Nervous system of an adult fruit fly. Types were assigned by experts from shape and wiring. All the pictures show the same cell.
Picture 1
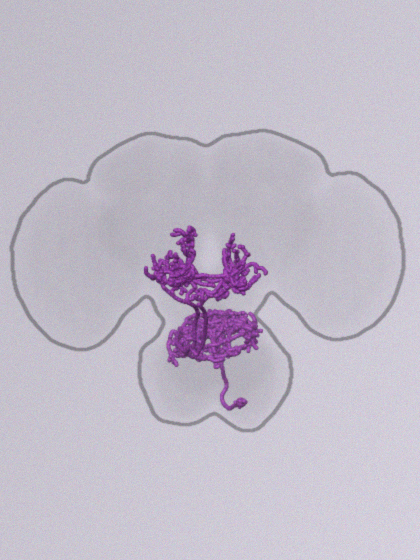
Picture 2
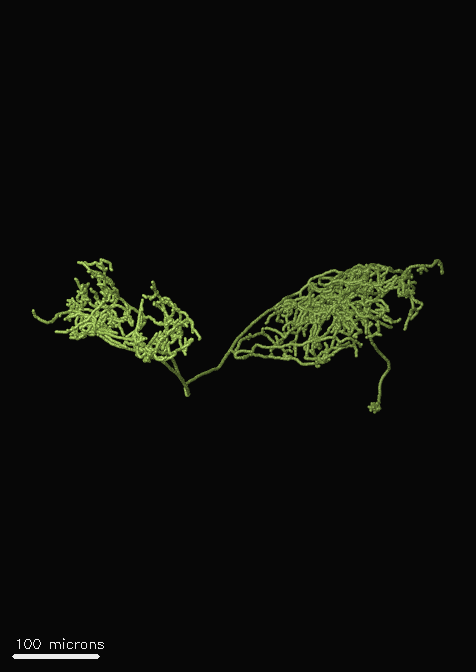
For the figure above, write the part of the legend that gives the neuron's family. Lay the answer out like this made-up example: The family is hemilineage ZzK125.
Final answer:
The family is hemilineage 27X.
